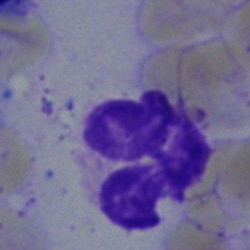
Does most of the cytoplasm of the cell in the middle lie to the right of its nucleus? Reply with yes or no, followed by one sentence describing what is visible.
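No. The cytoplasm is a faint pale pinkish rim, widest on the left side of the nucleus.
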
